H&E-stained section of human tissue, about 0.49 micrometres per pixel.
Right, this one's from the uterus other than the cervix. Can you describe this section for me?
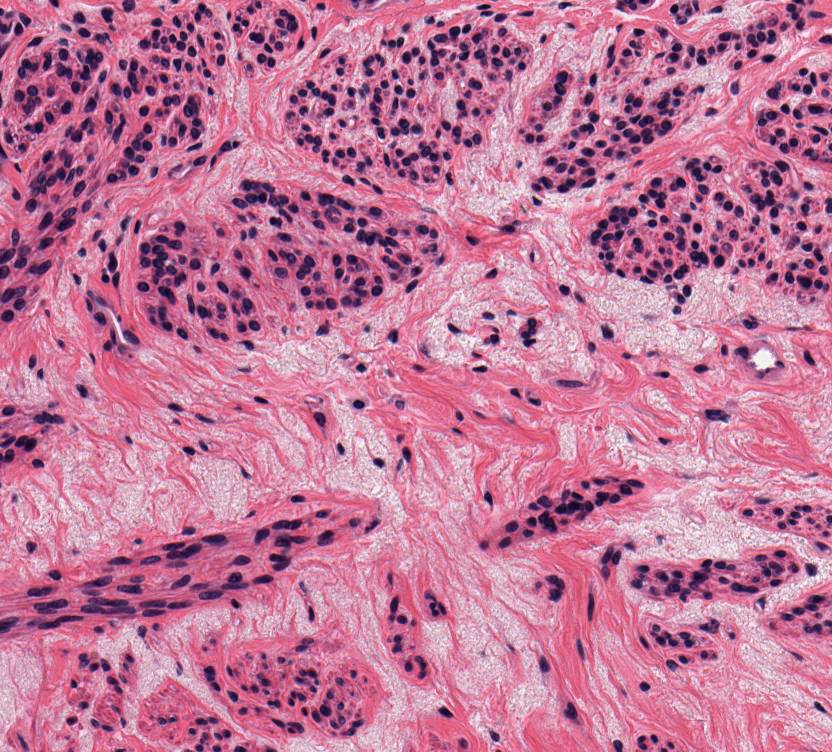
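Rounded nests of closely packed cells occupy mainly the upper half of the field. Their nuclei are round to oval and darkly stained. The nests are solid, without gland lumens. A narrow band of cells with elongated nuclei crosses the lower left diagonally.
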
